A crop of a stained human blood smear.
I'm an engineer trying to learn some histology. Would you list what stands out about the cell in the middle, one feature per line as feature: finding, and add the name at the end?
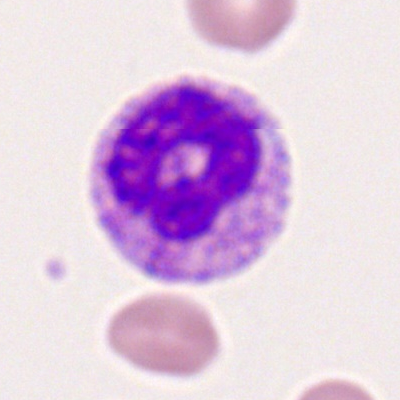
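Nuclear outline: irregular and folded
Nuclear centre: a pale area
Cytoplasm: widest below and to the right of the nucleus
Granules: fine and purple, scattered through the cytoplasm
Cell: band neutrophil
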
